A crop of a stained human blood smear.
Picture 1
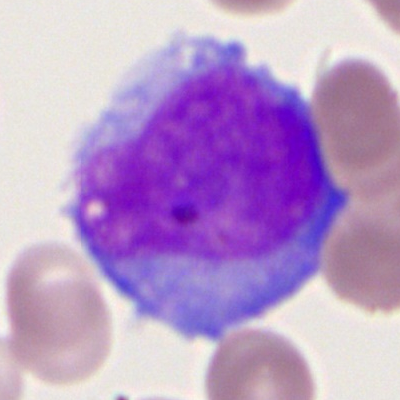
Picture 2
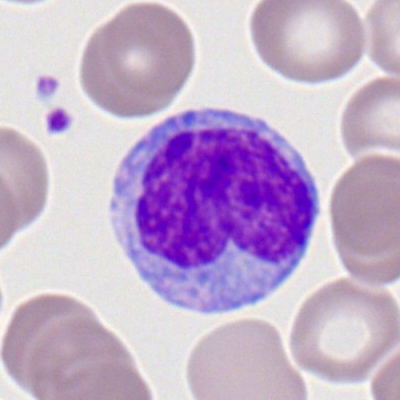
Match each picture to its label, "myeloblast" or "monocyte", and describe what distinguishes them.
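The myeloblast is in picture 1, and the monocyte is in picture 2. On its lower side, the monocyte's nucleus has a notch-like indentation.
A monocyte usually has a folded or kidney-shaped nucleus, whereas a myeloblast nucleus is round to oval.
No distinct nucleolus stands out in the monocyte, and its chromatin is clumped, with paler spaces between darker purple areas.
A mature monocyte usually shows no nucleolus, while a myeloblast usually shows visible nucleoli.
In the myeloblast, a single small dark dot lies near the centre of the nucleus. That cell is roughly round, its upper left edge frayed into small fringe-like projections, with red cells pressing against its right side. Its cytoplasm is blue with no distinct granules, and the monocyte's cytoplasm has no large, coarse granules. Two small purple fragments lie apart from the monocyte, off to its upper left.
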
